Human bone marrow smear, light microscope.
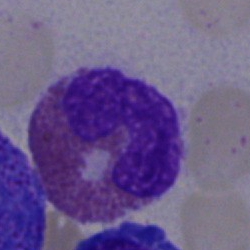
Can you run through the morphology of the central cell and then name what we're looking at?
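The nucleus forms a thick band curved into a C or horseshoe shape. It lies along the upper and right side of the cell, so that most of the cytoplasm occupies the lower left. Its chromatin is dark purple and coarsely clumped, and no nucleoli are visible. The cell is an eosinophil.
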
